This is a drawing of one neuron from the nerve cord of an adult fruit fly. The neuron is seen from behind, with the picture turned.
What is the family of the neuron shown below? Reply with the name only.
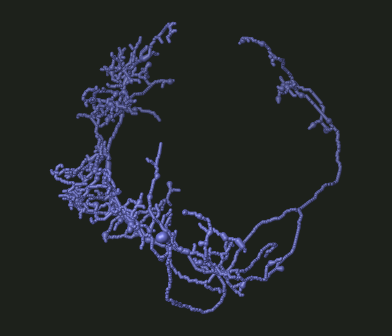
hemilineage 03A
